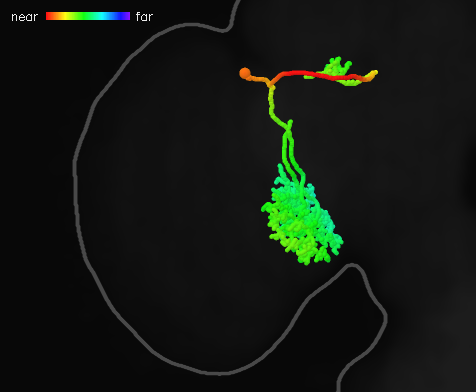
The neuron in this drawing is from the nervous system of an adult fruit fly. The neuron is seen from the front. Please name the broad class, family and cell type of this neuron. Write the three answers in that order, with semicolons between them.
visual projection neuron; hemilineage SLPav1_medial; LoVP14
